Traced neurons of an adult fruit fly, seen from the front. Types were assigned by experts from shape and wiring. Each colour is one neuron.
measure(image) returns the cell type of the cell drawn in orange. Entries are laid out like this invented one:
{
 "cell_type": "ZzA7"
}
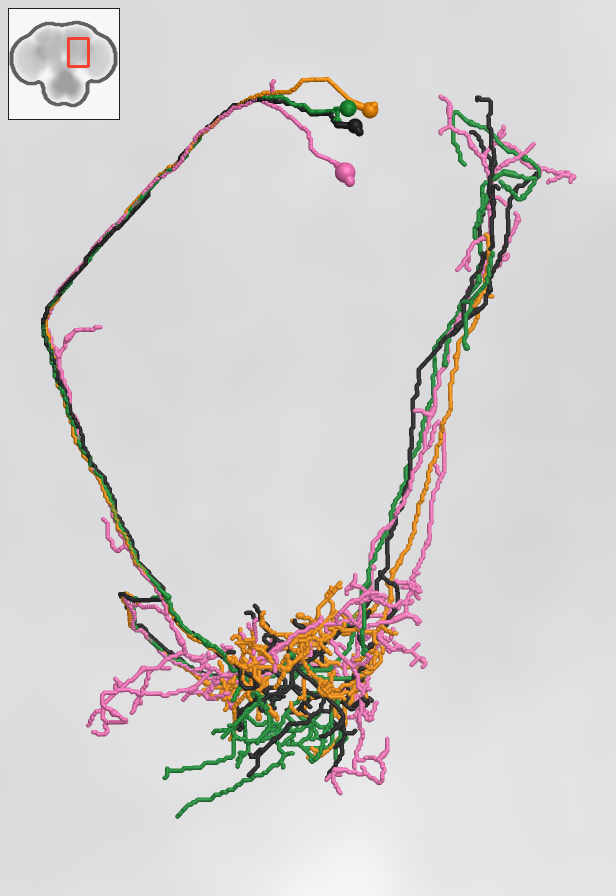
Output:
{
 "cell_type": "CB1268"
}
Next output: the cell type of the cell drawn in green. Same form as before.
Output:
{
 "cell_type": "WEDPN8B"
}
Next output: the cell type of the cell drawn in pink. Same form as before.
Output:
{
 "cell_type": "WEDPN8D"
}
